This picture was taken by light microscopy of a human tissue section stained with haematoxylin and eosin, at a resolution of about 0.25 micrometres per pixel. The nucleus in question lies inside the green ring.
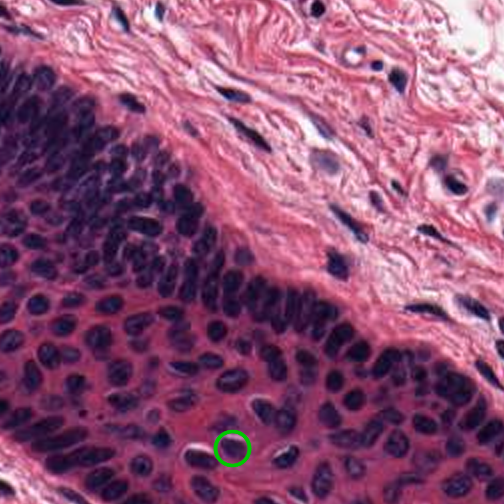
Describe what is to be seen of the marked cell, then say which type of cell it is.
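The nucleus is oval and dark purple, roughly the same size as the nuclei around it. A thin clear crescent runs along one edge of the nucleus, as it does around several neighbouring nuclei. The cytoplasm is pink and fairly ample, and its outline merges with the neighbouring cells rather than showing a sharp border. The cell sits among closely packed pink cells with evenly spaced nuclei, several cell layers in from the dark, crowded row that borders the fibrous tissue. Type of cell: keratinocyte.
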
